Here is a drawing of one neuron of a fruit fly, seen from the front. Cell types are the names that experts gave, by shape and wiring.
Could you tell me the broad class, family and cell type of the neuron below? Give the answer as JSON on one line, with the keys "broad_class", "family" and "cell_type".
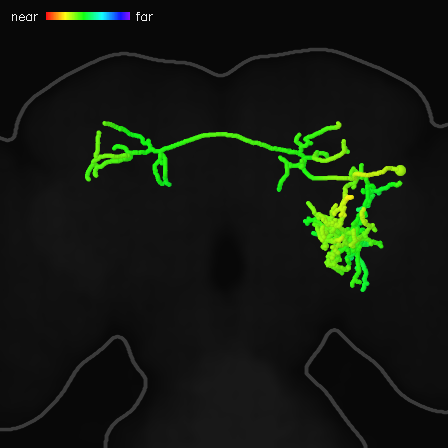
{"broad_class": "central-brain intrinsic neuron", "family": "hemilineage VLPl&d1_dorsal", "cell_type": "AVLP731m"}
